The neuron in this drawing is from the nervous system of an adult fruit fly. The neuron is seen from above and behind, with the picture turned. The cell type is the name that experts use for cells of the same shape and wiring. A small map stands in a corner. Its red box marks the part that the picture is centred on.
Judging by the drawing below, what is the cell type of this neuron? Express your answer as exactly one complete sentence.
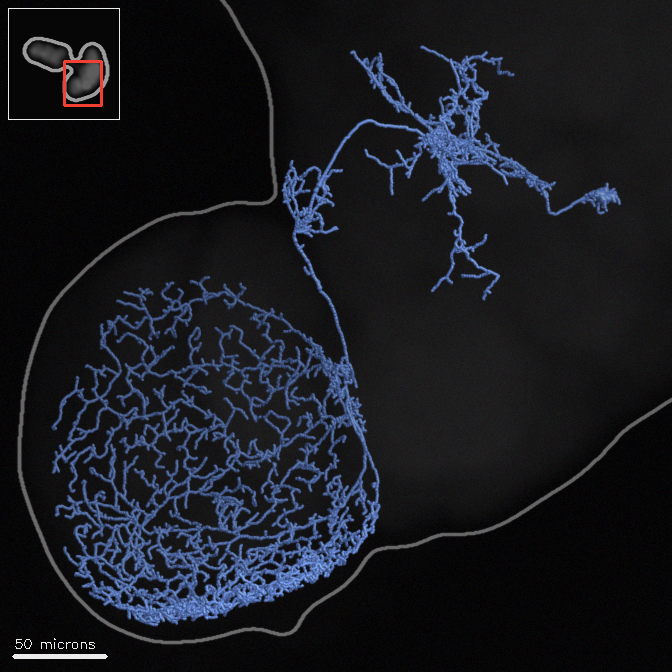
This neuron is of the type OA-AL2i3.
